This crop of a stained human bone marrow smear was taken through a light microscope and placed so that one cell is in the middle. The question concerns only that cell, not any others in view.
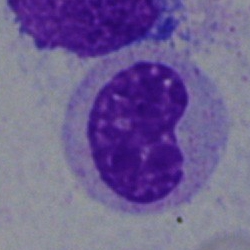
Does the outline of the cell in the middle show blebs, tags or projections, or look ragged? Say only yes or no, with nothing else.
No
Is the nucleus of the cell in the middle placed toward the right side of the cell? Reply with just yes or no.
No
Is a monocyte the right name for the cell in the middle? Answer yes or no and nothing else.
no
